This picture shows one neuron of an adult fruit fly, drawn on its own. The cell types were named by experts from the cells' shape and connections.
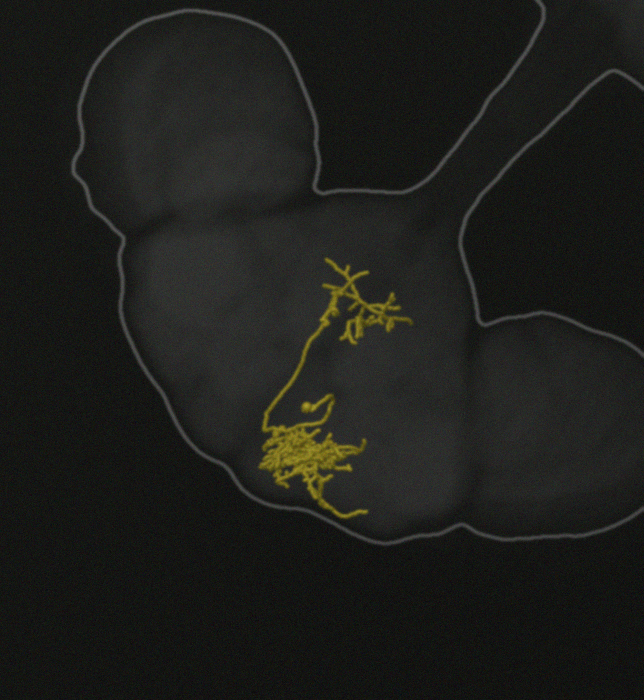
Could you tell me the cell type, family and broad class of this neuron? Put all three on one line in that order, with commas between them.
SMP457, hemilineage SMPpm1, central-brain intrinsic neuron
